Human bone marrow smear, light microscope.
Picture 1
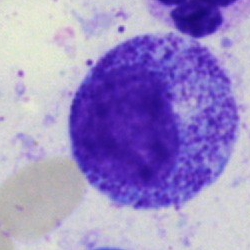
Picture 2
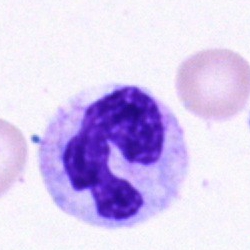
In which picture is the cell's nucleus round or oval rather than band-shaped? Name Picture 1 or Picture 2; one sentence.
In Picture 1, the cell's nucleus takes the form of one compact round or oval mass.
